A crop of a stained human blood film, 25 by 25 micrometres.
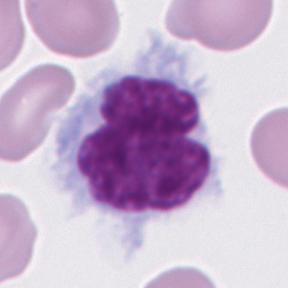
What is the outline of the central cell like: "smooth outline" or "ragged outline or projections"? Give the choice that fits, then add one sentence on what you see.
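Ragged outline or projections. The cell outline is irregular and ragged rather than smooth.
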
